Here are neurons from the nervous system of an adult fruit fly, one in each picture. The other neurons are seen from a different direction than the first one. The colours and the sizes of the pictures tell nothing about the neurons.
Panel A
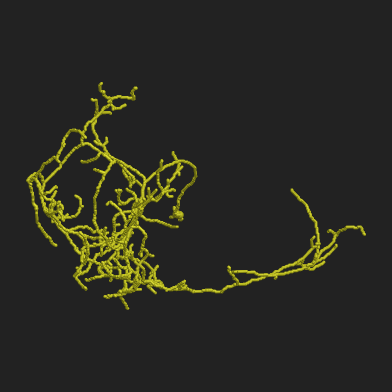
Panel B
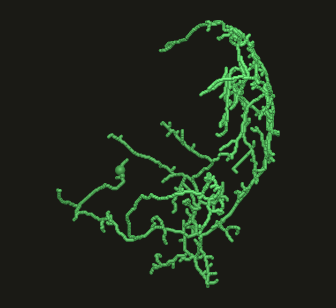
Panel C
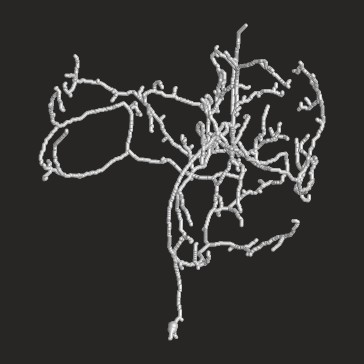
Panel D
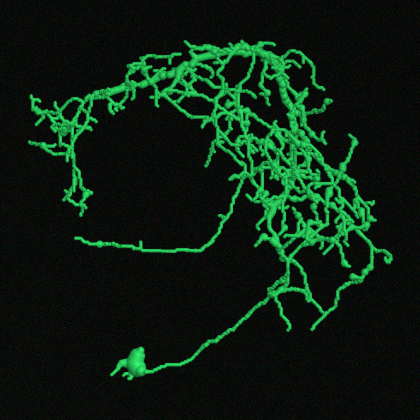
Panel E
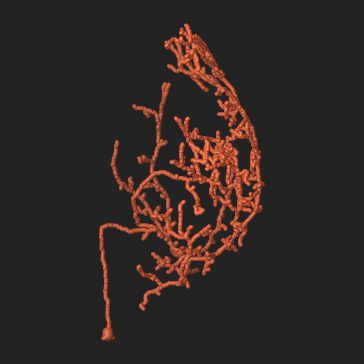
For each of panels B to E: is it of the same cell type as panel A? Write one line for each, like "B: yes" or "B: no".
B: no
C: yes
D: no
E: no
